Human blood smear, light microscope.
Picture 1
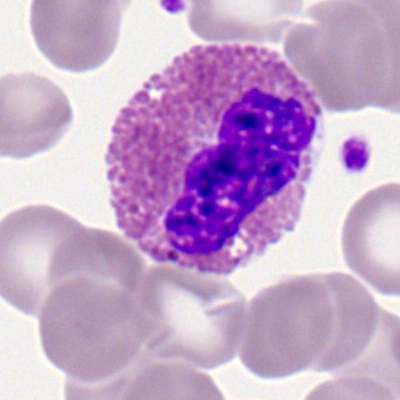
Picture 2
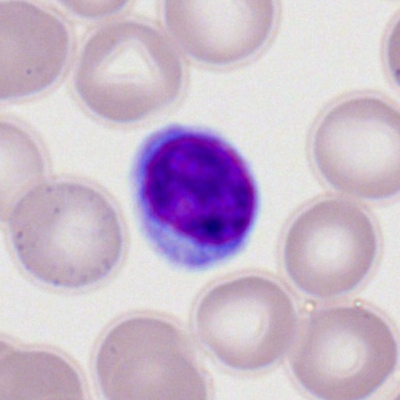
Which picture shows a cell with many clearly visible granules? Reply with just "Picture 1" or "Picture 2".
Picture 1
